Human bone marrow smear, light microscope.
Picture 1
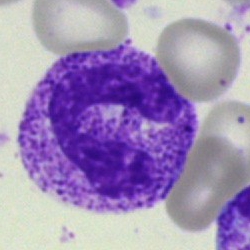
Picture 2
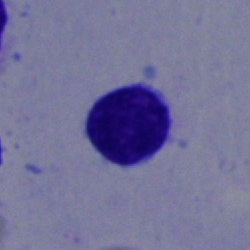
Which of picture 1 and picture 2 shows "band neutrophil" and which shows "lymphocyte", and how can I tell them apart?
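You've got the band neutrophil in the first picture and the lymphocyte in the second. In the band neutrophil the nucleus is a thick curved band bent into a C around a paler centre, with the open side facing right.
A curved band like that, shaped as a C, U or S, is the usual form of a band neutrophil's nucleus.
Its chromatin is dense, dark purple and coarsely clumped, and no nucleoli turn up.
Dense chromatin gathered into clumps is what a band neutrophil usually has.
The lymphocyte, on the other hand, shows almost no cytoplasm around its nucleus.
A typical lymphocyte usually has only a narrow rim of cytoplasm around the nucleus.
Its chromatin is dense and dark purple throughout, and there are no granules or vacuoles anywhere in the cell.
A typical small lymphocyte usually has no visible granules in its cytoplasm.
The band neutrophil's outline is roughly round, the lymphocyte's round and smooth, and the band neutrophil has no vacuoles in its cytoplasm either. That small pale blue speck just above and to the right of the lymphocyte isn't touching it.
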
